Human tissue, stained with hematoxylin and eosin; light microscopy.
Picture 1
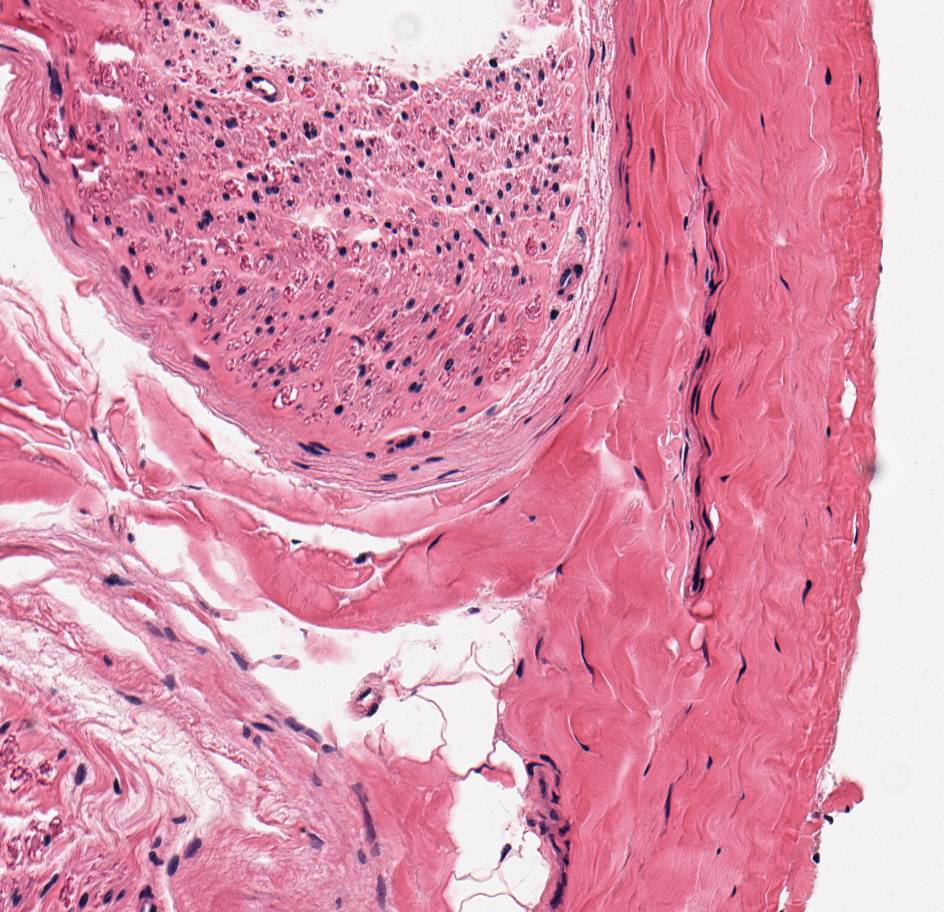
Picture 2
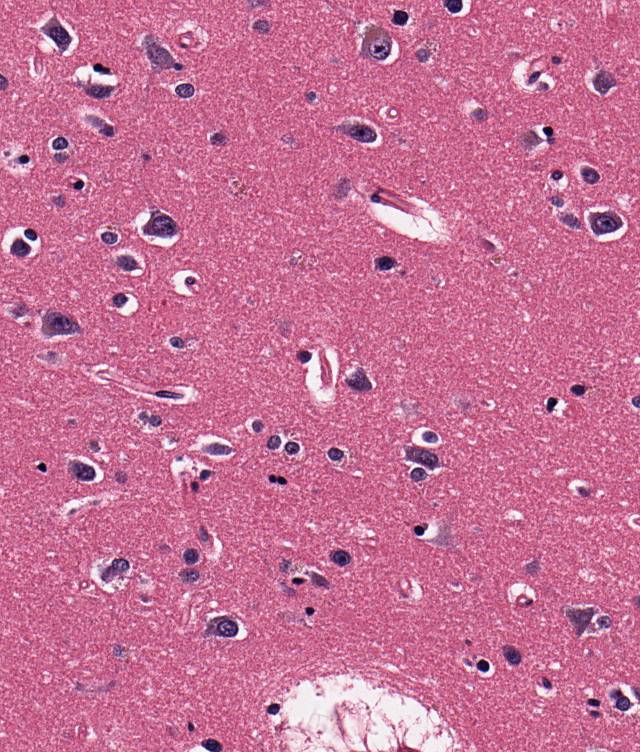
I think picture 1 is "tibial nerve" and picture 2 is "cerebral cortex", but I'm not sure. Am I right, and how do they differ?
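Picture 1 is the tibial nerve; picture 2 is the cerebral cortex. In picture 1, a rounded bundle of nerve fibres fills the upper left, with a thick band of dense collagen down its right side. The fibres inside are cut across as many small round profiles, with small dark oval nuclei scattered evenly among them. In the collagen band, nuclei are sparse, thin and elongated. Picture 2 is instead a finely granular, evenly pink matrix across the whole field, with cells scattered singly and no epithelium or glands. Its neurons have round pale nuclei with a dark nucleolus and a rim of purple cytoplasm. Many small, dark, round nuclei with little visible cytoplasm lie among them. Small vessels with narrow slit-like lumens and elongated nuclei sit in the upper middle and the centre.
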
